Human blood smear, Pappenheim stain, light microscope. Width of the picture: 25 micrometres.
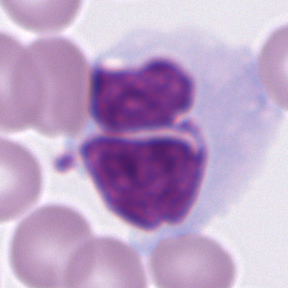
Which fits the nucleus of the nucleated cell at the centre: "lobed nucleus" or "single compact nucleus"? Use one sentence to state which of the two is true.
The nucleus of this cell is divided into two or more lobes.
